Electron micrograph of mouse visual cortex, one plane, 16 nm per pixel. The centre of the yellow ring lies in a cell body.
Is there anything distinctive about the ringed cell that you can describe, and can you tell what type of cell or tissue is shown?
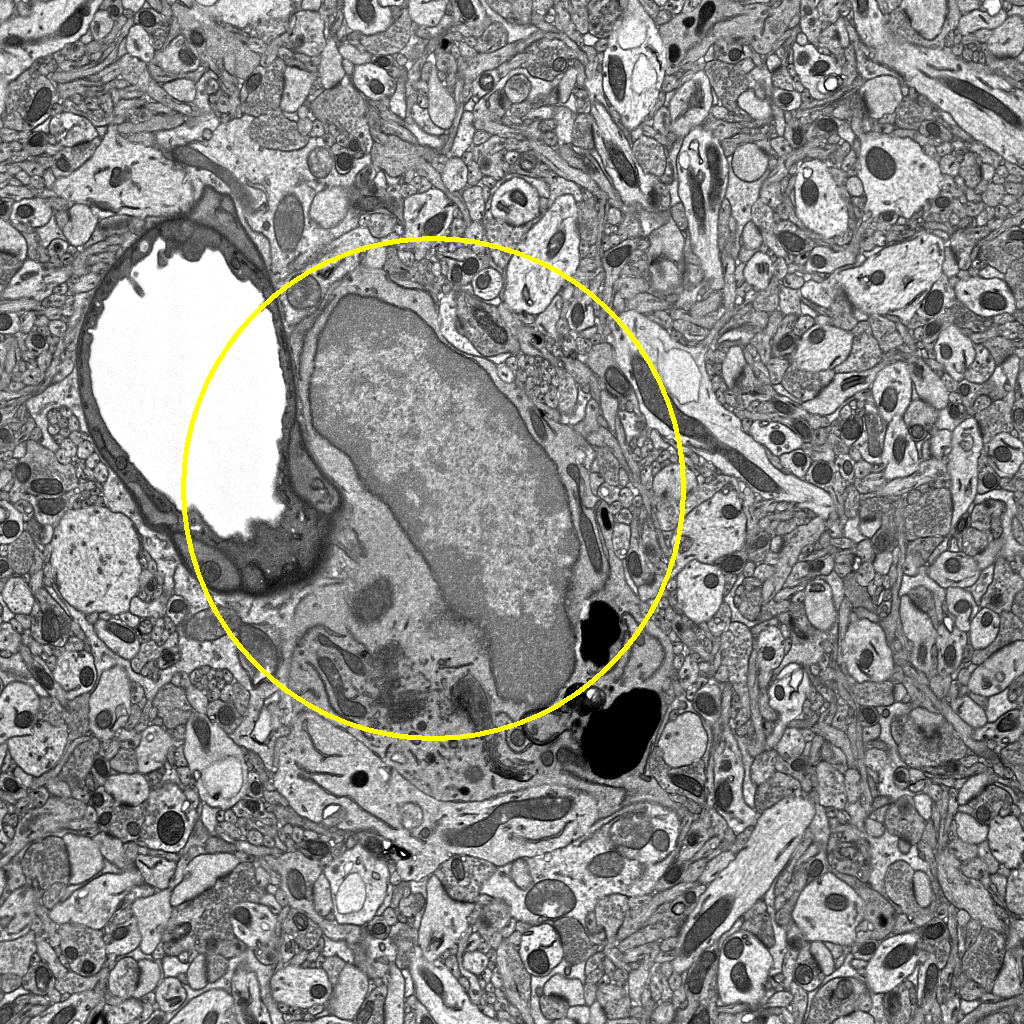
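Nucleus: elongated, long axis from upper left to lower right, with a smooth outline and no deep infoldings. Nucleolus: none distinct. Cytoplasm: wider at the lower left, where it holds one rounded dark body. This is a microglial cell.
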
